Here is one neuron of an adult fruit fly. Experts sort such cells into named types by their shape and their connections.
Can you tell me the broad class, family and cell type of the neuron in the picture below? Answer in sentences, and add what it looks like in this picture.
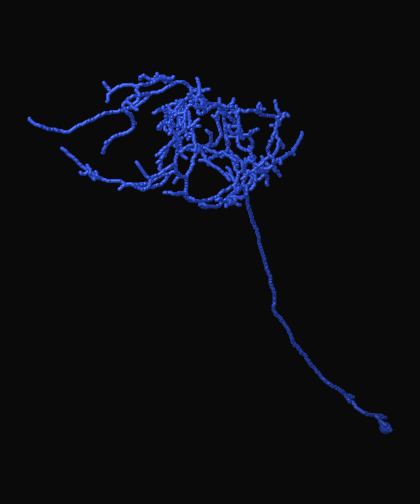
It is a nerve-cord intrinsic neuron. Its family is hemilineage 16B. The cell type is IN16B087. The picture shows dozens of branch ends. As drawn here it is about as wide as it is tall.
